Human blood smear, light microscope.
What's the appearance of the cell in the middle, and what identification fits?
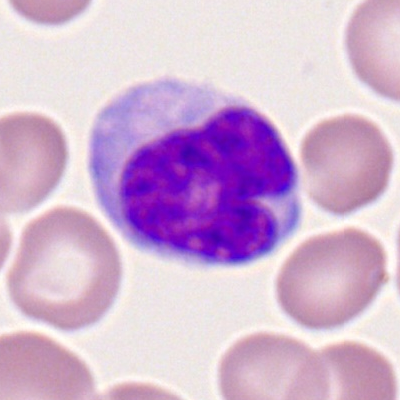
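The nucleus fills most of the cell, leaving a moderate rim of cytoplasm. It lies toward the lower right, so most of the cytoplasm is on the upper-left side. Its lower-right edge carries a notch, and the chromatin is deep purple and coarsely clumped. This cell is a monocyte.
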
